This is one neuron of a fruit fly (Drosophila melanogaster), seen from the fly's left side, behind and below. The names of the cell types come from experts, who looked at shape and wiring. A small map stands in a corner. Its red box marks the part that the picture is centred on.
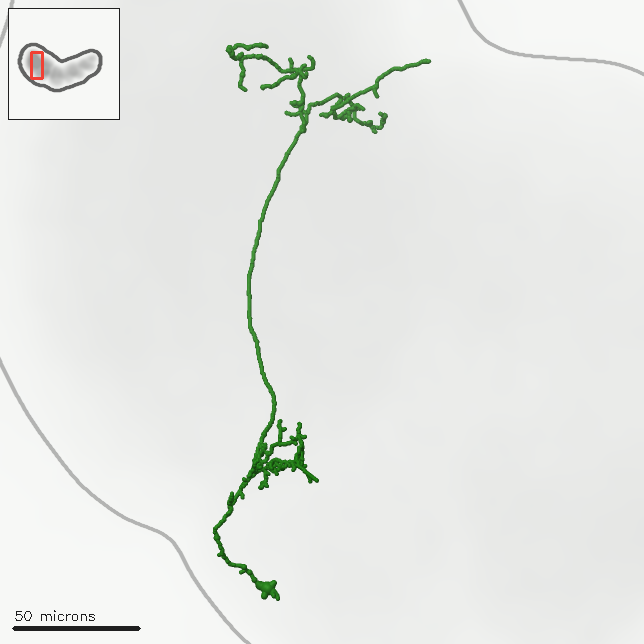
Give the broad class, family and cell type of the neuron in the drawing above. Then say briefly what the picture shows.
It is a central-brain intrinsic neuron. Its family is hemilineage FLAa3. Its cell type is FLA002m. The cell body can be seen at the bottom of the picture. By the scale bar it is about 200 microns tall in this view. The picture shows dozens of branch ends.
